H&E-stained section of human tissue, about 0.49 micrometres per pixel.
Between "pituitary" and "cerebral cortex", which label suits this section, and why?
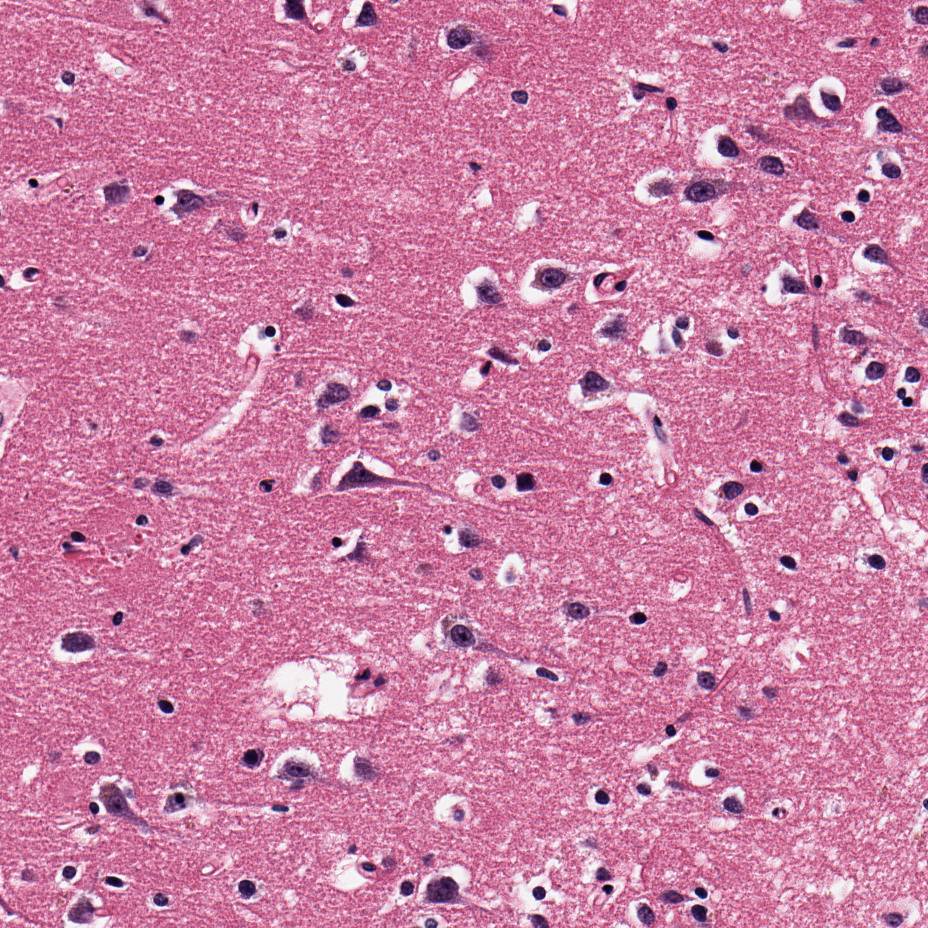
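It's cerebral cortex. What settles it is the neurons: some near the centre are triangular, with a tapering process leaving one corner, and many sit inside clear halos where the neuropil has pulled away.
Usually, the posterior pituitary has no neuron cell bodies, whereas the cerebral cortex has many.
The rest is a finely granular pink feltwork of neuropil with cells scattered singly, no epithelium, glands or lumina, and many small cells with round, dense dark nuclei and little visible cytoplasm.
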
